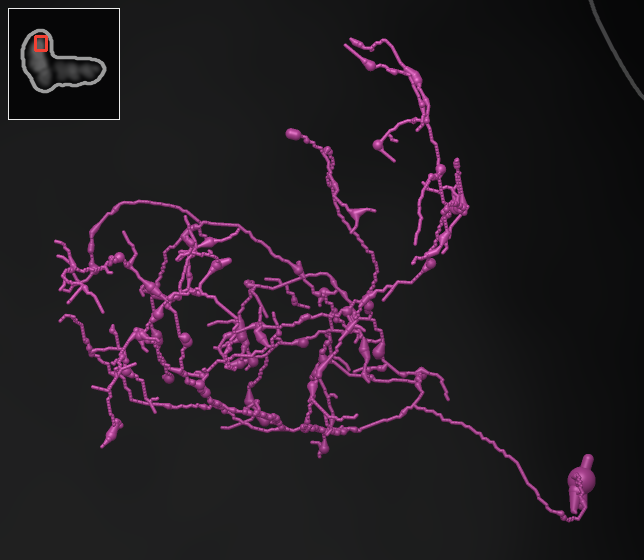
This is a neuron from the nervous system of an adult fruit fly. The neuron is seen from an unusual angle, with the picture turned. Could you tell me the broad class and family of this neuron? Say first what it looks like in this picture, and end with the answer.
The cell body is at the lower right of the picture. The picture shows dozens of branch ends. Its broad class is central-brain intrinsic neuron. Its family is hemilineage SLPpm1.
